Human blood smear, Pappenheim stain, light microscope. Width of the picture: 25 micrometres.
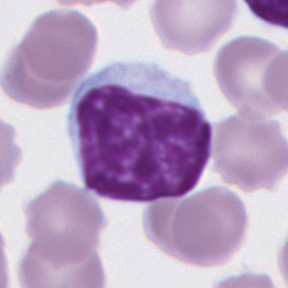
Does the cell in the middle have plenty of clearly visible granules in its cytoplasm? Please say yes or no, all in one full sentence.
No, no granules can be seen in the cytoplasm of this cell.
